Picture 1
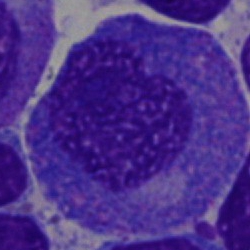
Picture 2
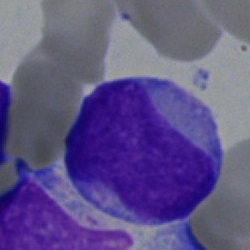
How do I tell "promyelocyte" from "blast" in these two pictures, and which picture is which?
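Let's start with names: in picture 1 you are looking at a promyelocyte, and in picture 2 at a blast. Look first at the edges: the promyelocyte is roughly round with a few slightly angular edges, while the blast is round and smooth. Now follow the cytoplasm around the promyelocyte's nucleus; the rim is wide, broadest on the right side and below, and blue-purple in colour.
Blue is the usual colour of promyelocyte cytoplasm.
Just below and to the right of its nucleus you will find a paler patch, and no clear vacuoles anywhere. In the blast, notice that the nucleus is set off-centre toward the lower left, leaving the widest band of cytoplasm at the upper right. Its chromatin is deep purple with a fine, evenly stippled texture, and you will see no distinct granules in its cytoplasm.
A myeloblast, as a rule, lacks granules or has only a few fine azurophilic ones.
Finally, the surroundings: darkly stained cells lie close against the promyelocyte on several sides, whereas pale grey red cells press against the blast's upper left edge.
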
